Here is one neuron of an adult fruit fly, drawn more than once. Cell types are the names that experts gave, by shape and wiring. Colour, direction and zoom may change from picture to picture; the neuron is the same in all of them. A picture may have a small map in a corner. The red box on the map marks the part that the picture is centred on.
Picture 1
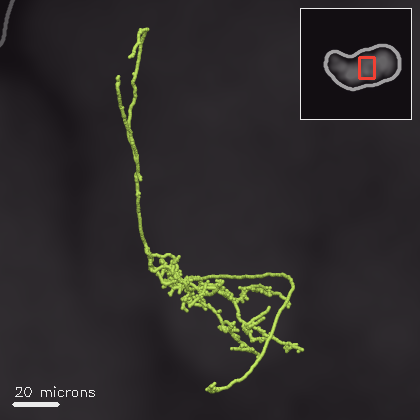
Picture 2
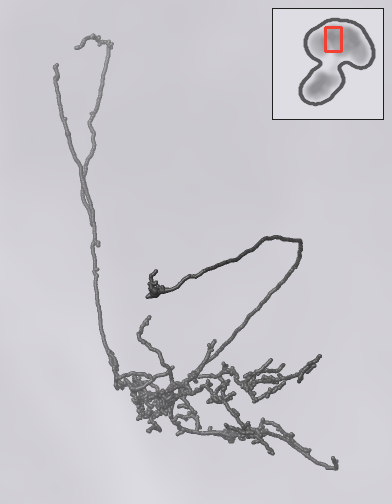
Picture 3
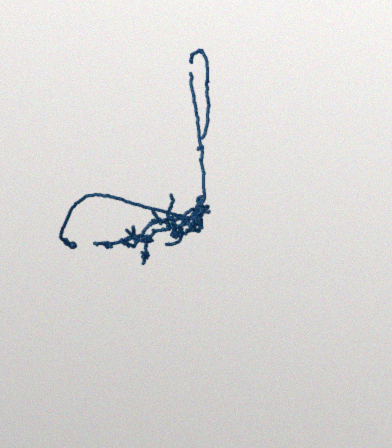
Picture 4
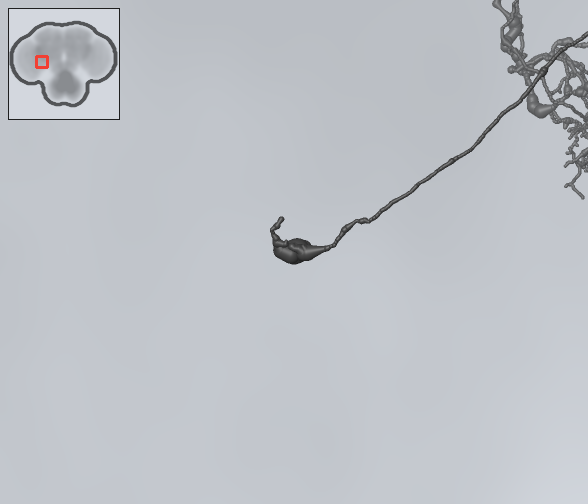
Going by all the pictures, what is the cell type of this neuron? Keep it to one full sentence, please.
With respect to cell type, this neuron is WED025.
